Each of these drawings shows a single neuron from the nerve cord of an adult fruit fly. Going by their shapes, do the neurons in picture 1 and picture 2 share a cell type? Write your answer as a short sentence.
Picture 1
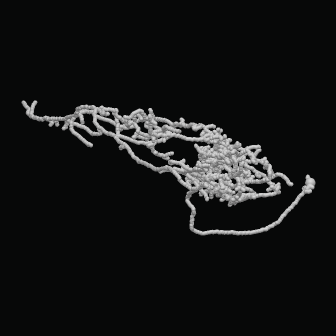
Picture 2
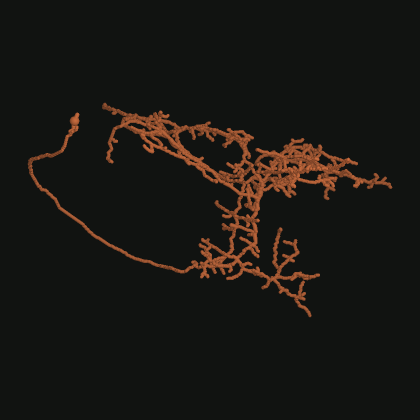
They are of different cell types.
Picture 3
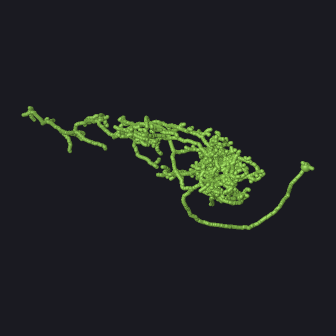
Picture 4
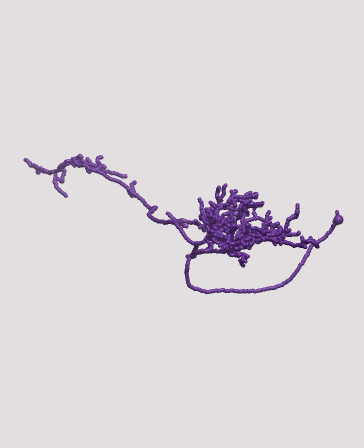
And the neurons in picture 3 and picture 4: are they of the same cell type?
They are of different cell types.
